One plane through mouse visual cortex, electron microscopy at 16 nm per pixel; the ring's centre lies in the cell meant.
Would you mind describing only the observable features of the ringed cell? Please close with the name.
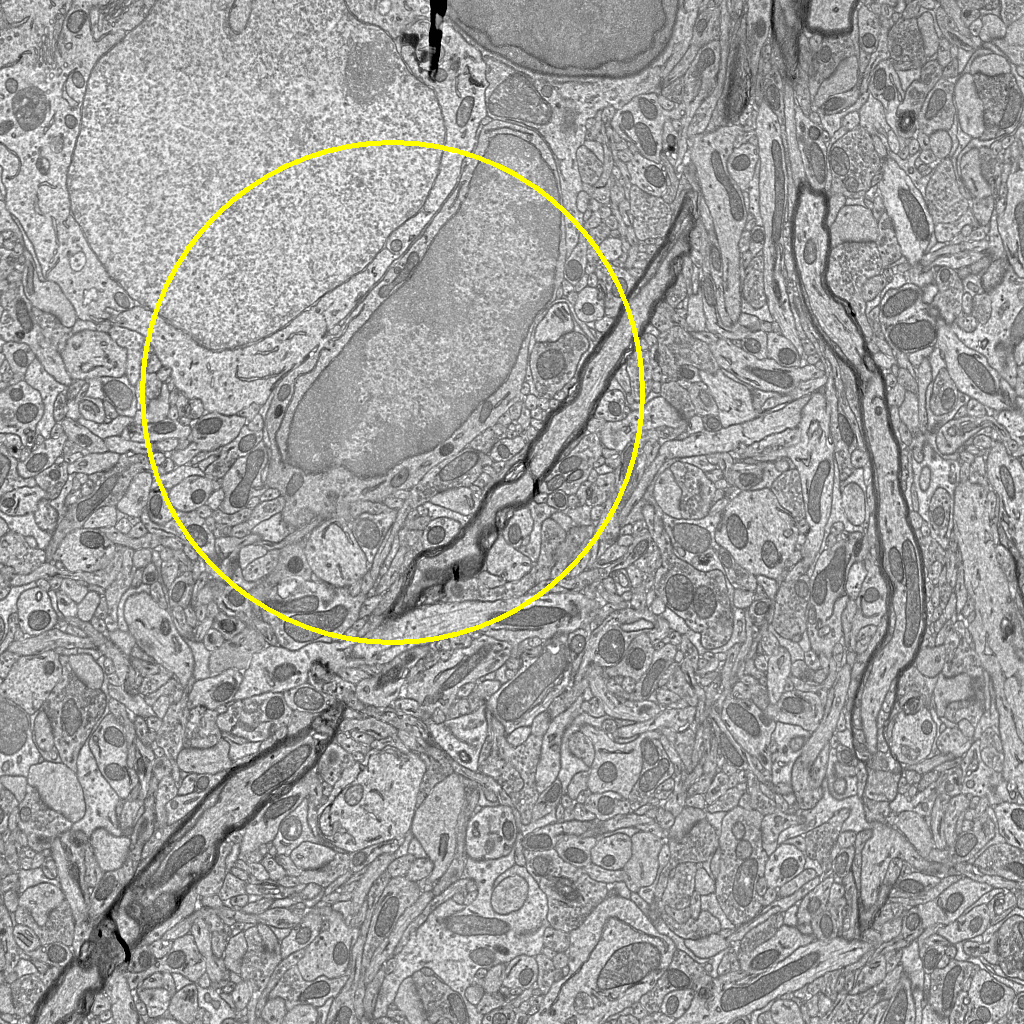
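Let me start with the nucleus: it is elongated, its long axis running from lower left to upper right. Along its long sides the outline stays smooth, and I find no deep folds. The chromatin looks fairly even and finely granular, and I see no large dark clumps. Nor can I make out a nucleolus anywhere in it. The ringed cell is a microglial cell.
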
